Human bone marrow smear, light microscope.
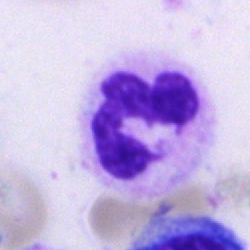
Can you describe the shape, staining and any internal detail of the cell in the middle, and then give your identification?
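In this cell the outline is roughly round and smooth. Its chromatin is dense, dark purple and clumped, and no nucleoli can be made out in the nucleus. It is a segmented neutrophil.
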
